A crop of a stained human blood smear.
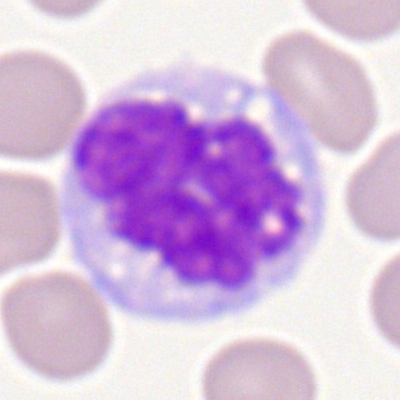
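Monocyte, the cell in the middle of this stained human blood smear. Its outline is roughly round and its nucleus stains deep purple. Several small clear spots are scattered through the cytoplasm, which shows no distinct coloured granules.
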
